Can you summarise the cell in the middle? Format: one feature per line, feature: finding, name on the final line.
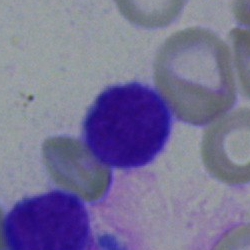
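Nucleus: fills almost the whole cell
Cytoplasm: no distinct rim can be made out around the nucleus
Staining: an even deep purple right through the nucleus
Surface: the outline shows no projections
Our cell: a lymphocyte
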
